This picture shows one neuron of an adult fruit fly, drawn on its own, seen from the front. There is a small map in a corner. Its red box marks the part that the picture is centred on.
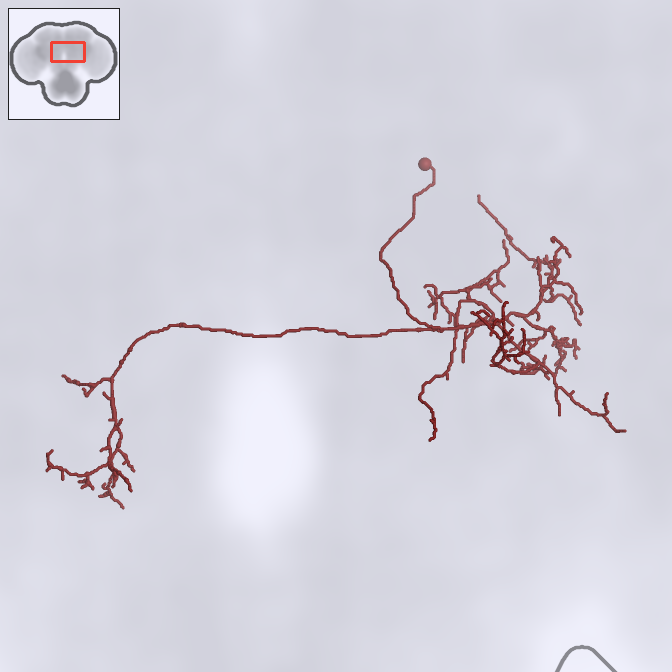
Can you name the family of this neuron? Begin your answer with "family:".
family: hemilineage VLPp2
